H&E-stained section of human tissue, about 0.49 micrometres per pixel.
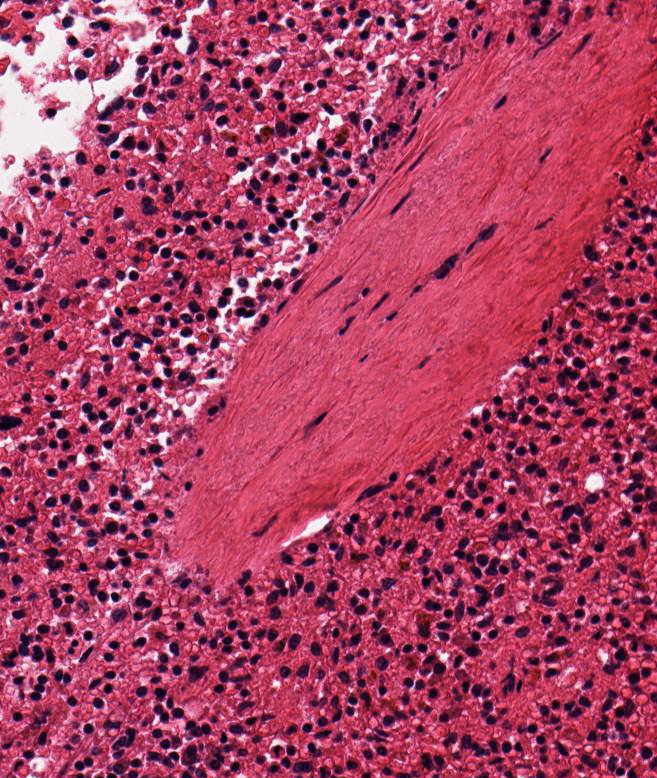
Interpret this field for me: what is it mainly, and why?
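This is red pulp of the spleen. Numerous red blood cells are packed among the nucleated cells on both sides of a broad pink fibrous band.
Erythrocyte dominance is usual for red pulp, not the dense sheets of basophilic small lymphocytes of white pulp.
The band runs from lower left to upper right, its fibres parallel to its length.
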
